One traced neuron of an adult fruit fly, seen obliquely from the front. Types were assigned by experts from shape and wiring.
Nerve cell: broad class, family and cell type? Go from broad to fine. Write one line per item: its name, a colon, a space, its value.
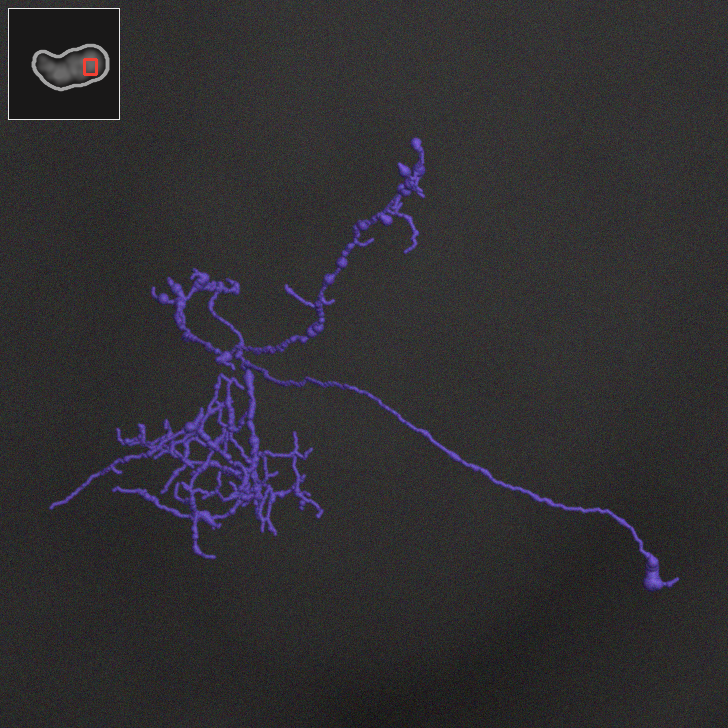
broad class: central-brain intrinsic neuron
family: hemilineage WEDa2
cell type: WED031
